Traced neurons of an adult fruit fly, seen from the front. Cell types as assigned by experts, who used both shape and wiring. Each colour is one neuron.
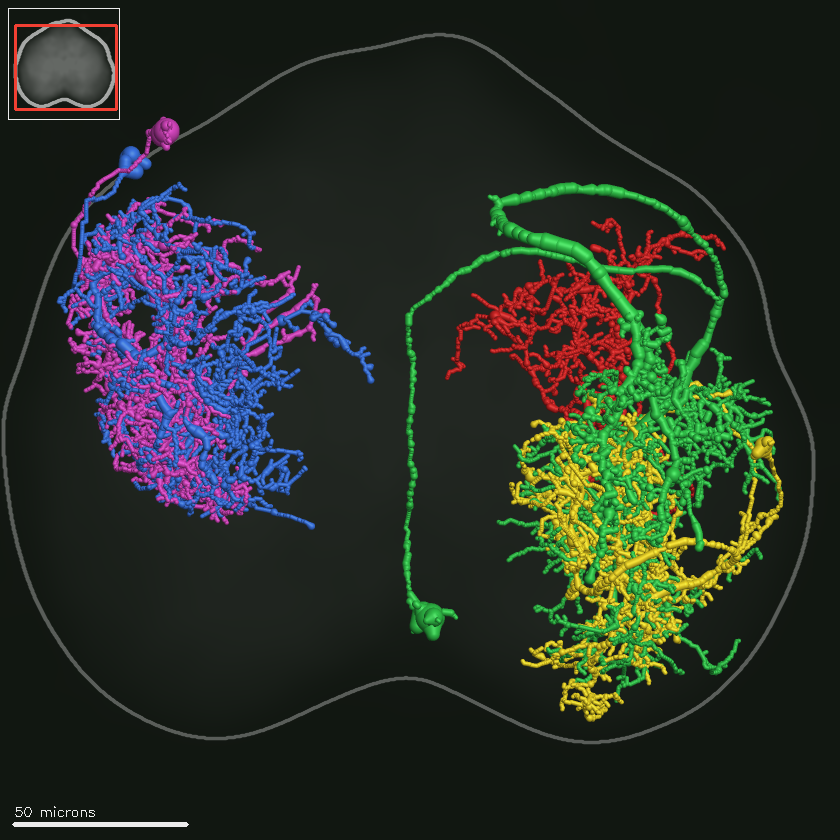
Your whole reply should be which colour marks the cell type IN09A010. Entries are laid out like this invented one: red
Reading: yellow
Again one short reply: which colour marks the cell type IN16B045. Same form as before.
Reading: red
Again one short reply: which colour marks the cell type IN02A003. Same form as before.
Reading: green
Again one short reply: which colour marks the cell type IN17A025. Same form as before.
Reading: magenta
